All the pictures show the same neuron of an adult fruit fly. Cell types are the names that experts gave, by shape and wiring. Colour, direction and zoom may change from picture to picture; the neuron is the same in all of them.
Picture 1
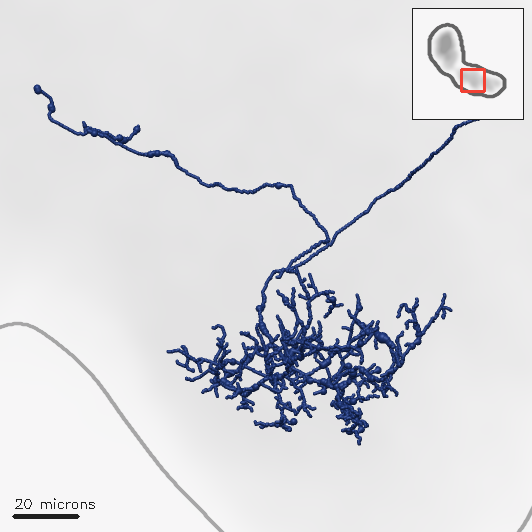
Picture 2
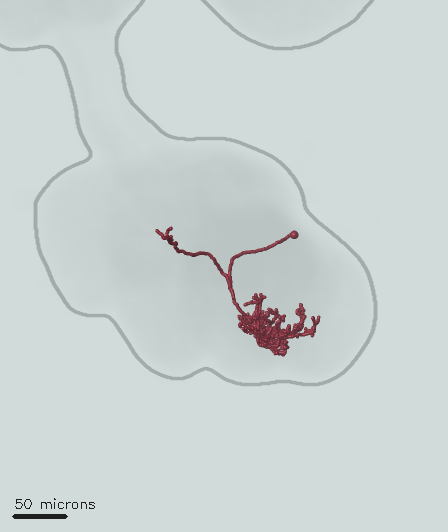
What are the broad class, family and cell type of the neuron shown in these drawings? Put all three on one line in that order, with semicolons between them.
nerve-cord intrinsic neuron; hemilineage 23B; IN23B030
